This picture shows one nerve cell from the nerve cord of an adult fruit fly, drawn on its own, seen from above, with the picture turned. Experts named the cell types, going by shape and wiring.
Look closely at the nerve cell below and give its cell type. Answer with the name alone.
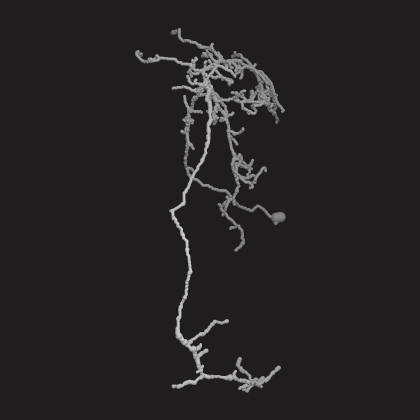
IN14B011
